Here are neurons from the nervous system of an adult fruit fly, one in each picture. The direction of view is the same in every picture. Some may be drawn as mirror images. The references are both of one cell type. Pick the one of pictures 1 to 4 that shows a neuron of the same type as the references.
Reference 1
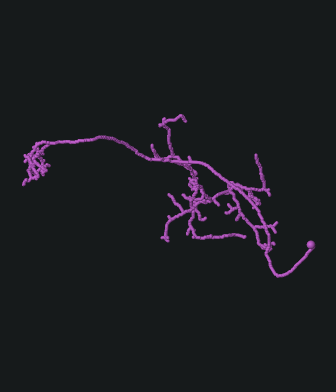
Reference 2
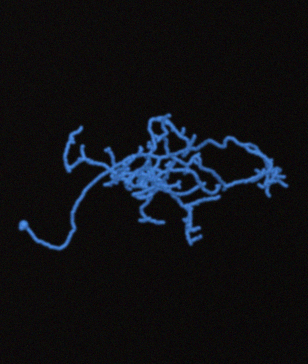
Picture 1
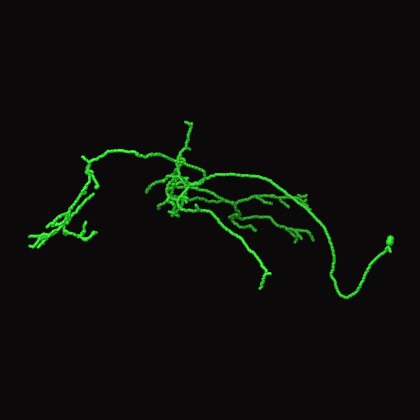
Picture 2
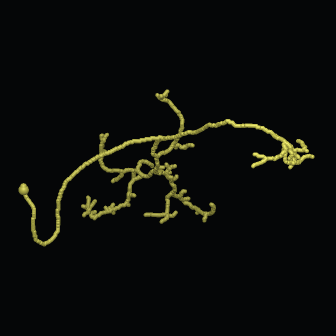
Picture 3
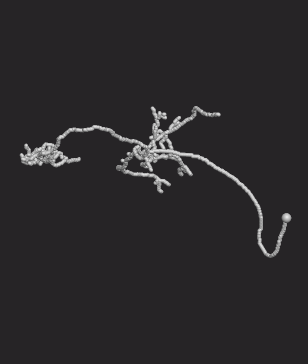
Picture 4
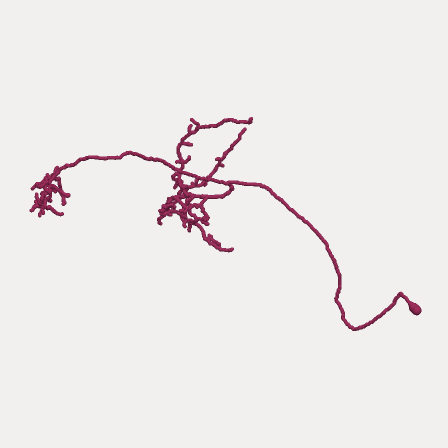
Picture 2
